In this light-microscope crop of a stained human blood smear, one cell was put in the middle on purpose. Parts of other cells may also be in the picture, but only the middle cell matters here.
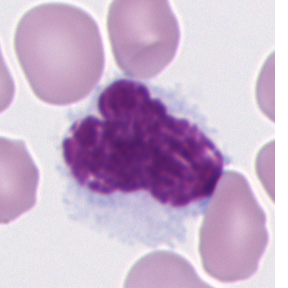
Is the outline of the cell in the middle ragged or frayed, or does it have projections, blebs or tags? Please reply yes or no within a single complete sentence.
Yes, the cell is bounded by a rough outline rather than a smooth one.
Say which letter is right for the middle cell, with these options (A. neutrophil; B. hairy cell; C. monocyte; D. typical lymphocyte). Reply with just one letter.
B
